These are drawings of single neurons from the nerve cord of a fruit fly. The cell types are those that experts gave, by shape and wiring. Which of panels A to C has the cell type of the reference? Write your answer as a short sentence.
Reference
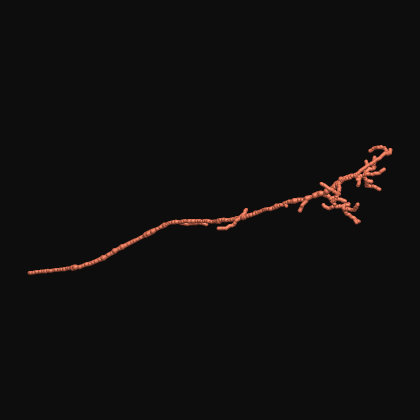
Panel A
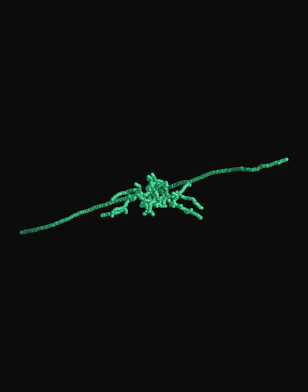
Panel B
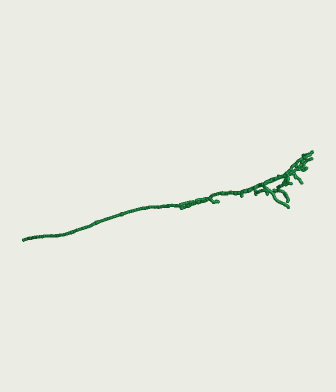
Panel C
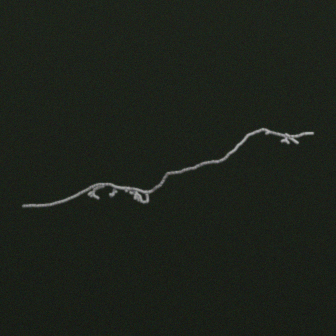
Panel B shows a neuron of the same cell type.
